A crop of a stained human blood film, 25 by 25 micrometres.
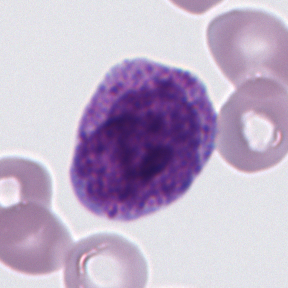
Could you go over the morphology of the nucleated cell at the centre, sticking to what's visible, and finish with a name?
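Oval in outline, the cell has a smooth, unbroken edge and measures about 15 by 12 micrometres. Numerous dark purple granules lie scattered across the cytoplasm and over the nucleus, blurring the border of that dark purple nucleus. I see no clear vacuoles in the cytoplasm. So this is an atypical promyelocyte.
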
